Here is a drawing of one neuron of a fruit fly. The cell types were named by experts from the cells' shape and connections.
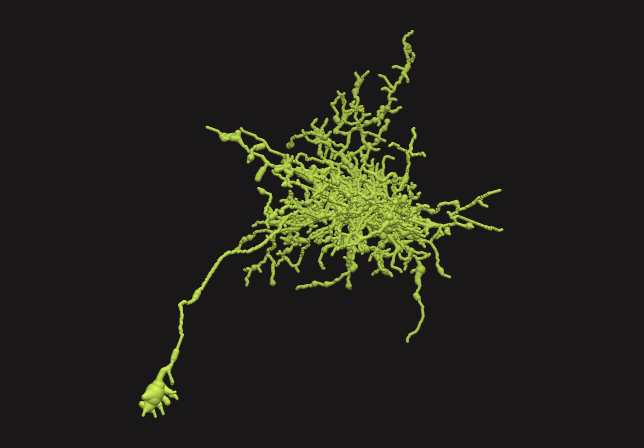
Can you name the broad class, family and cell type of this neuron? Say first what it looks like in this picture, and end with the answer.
In this view it is about as wide as it is tall. It is a central-brain intrinsic neuron. Its family is hemilineage VESa1. Its cell type is PS355.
